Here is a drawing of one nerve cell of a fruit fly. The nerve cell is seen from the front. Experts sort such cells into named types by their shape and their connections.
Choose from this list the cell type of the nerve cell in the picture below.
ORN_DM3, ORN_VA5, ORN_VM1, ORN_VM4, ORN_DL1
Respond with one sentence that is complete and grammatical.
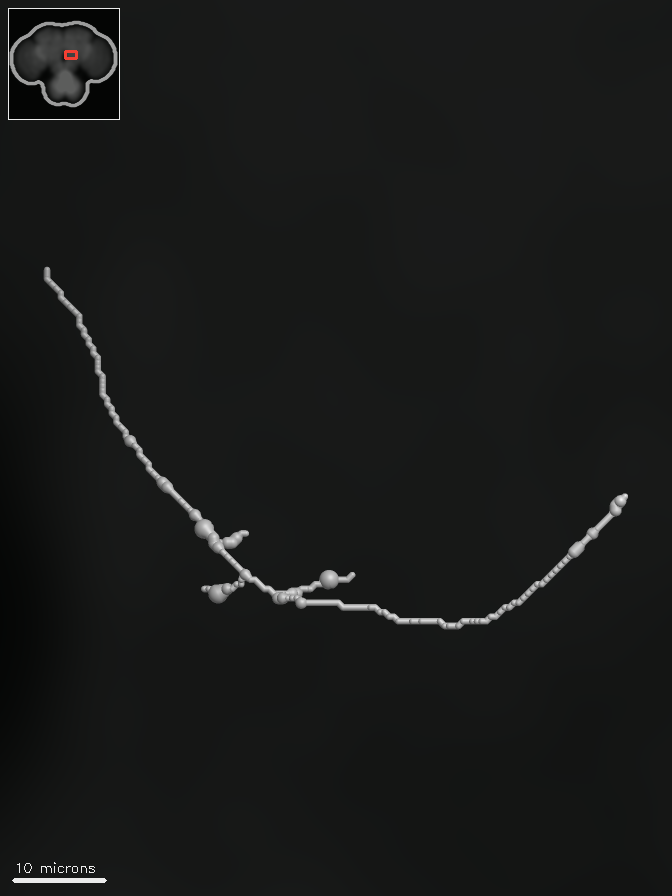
The cell type designation of this nerve cell is ORN_VM4.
